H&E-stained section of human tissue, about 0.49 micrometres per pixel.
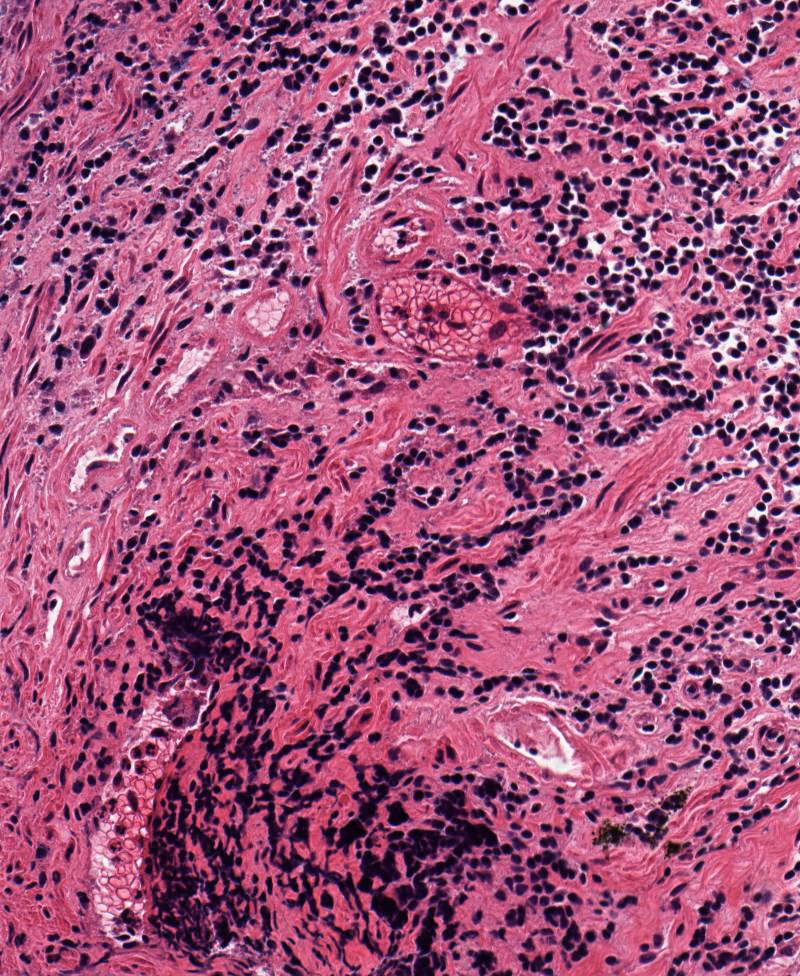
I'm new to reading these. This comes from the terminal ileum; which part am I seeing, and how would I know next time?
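Dense connective tissue, I'd say. Pink collagen bundles make up a dense stroma across most of the field.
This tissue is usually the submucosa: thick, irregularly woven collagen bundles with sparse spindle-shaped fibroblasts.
Just above centre sits a rounded cluster of clear, pale cells with sharp borders, and a second clear group with net-like borders lies at the lower left edge.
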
